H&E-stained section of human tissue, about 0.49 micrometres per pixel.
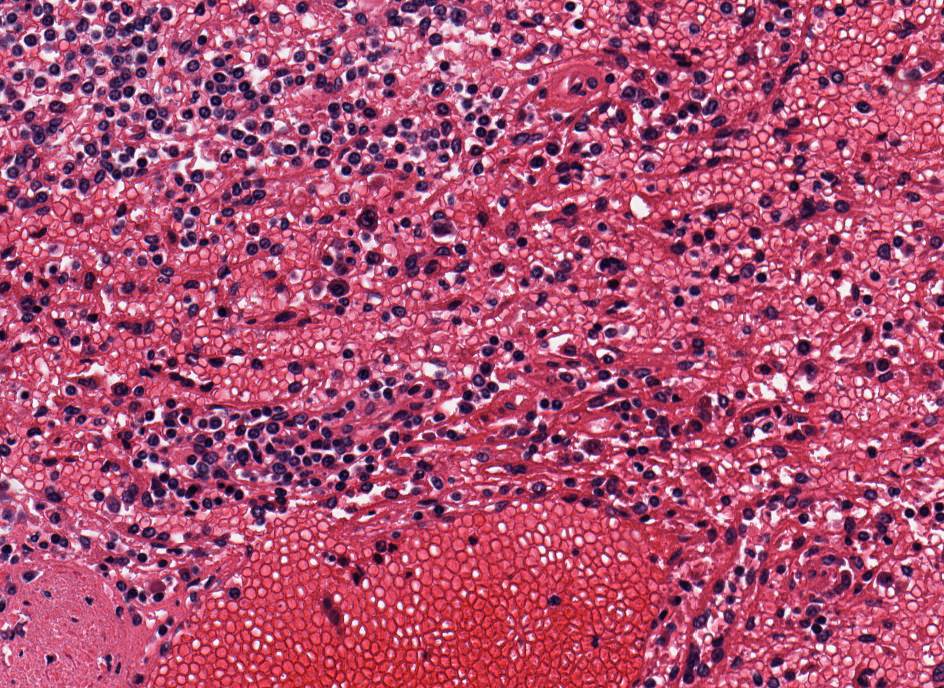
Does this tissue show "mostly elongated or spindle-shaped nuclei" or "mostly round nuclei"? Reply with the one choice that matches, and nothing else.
Mostly round nuclei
